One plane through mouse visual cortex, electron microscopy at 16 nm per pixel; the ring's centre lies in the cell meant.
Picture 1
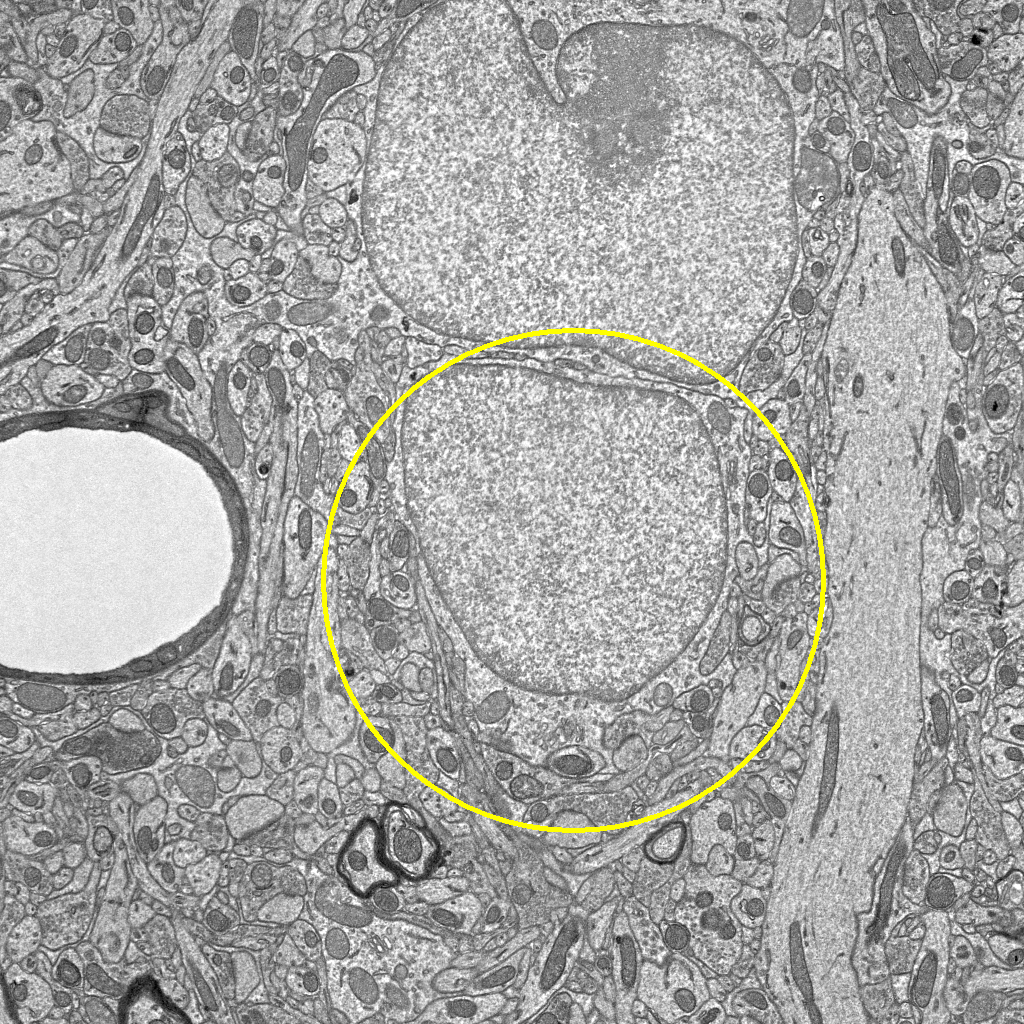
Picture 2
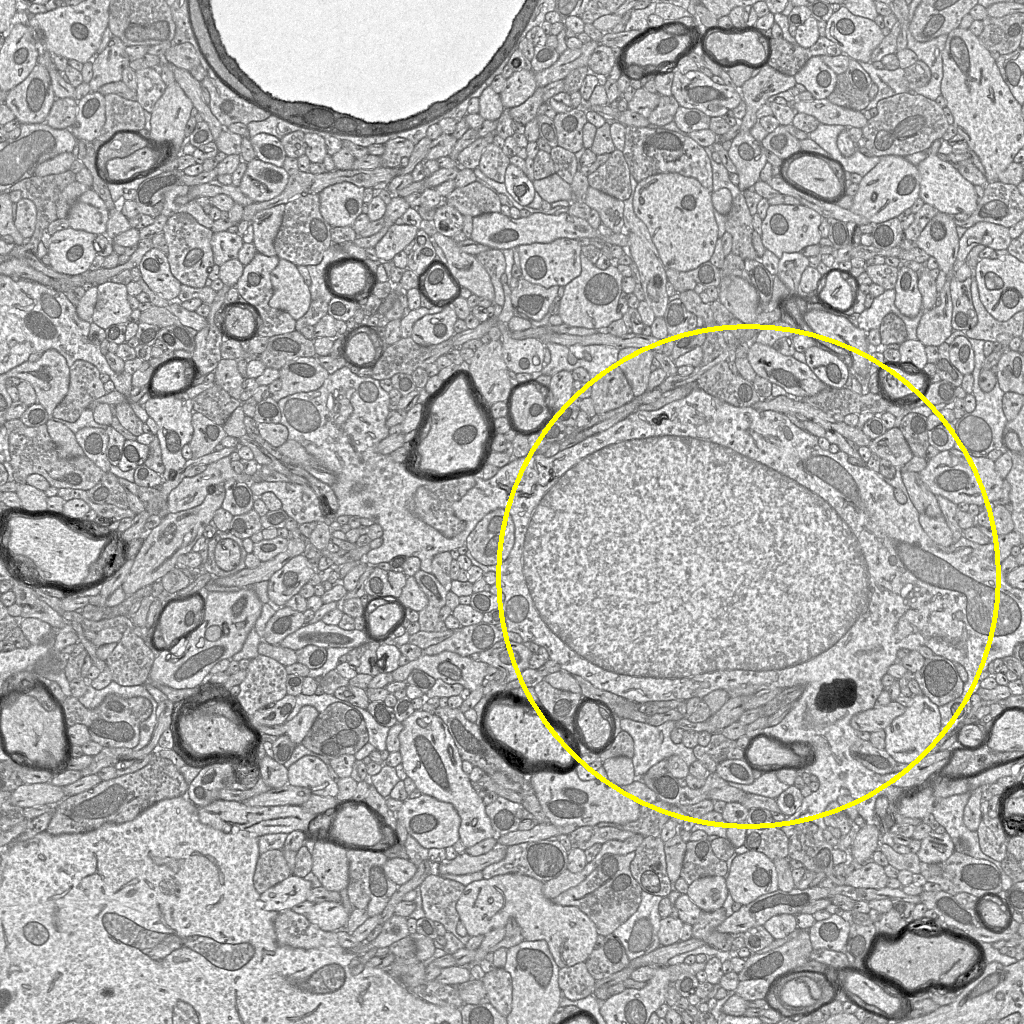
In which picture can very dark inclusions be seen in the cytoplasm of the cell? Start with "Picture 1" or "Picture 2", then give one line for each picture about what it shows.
Picture 2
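Picture 1: No dark dense bodies are seen in the cytoplasm.
Picture 2: A single very dark, irregular dense body lies in the cytoplasm below and right of the nucleus.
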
